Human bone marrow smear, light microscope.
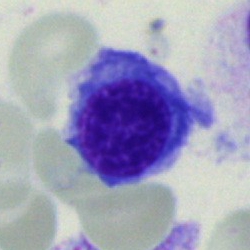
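Erythroblast, the central cell in a stained human bone marrow smear. The chromatin is dark purple and clumped, with paler streaks between the clumps. Deep blue cytoplasm forms a rim wider at the top and right than at the lower left, and no granules can be seen in it. The outline is irregular, with a small bulge of cytoplasm on the right side.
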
